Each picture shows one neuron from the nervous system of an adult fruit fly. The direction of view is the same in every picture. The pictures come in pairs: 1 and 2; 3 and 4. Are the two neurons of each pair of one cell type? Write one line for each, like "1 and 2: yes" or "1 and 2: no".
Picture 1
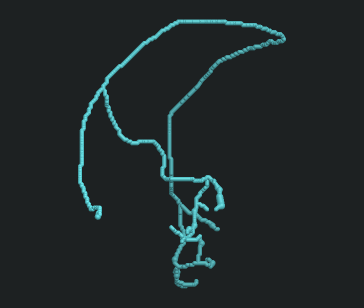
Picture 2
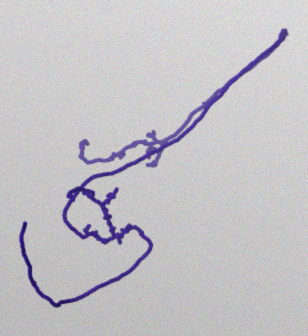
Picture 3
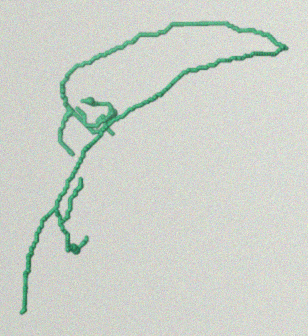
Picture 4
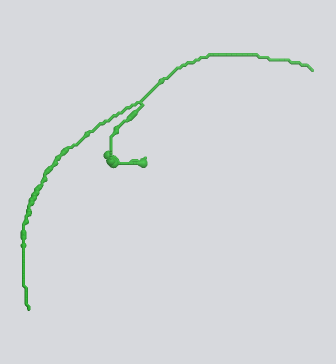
1 and 2: no
3 and 4: yes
